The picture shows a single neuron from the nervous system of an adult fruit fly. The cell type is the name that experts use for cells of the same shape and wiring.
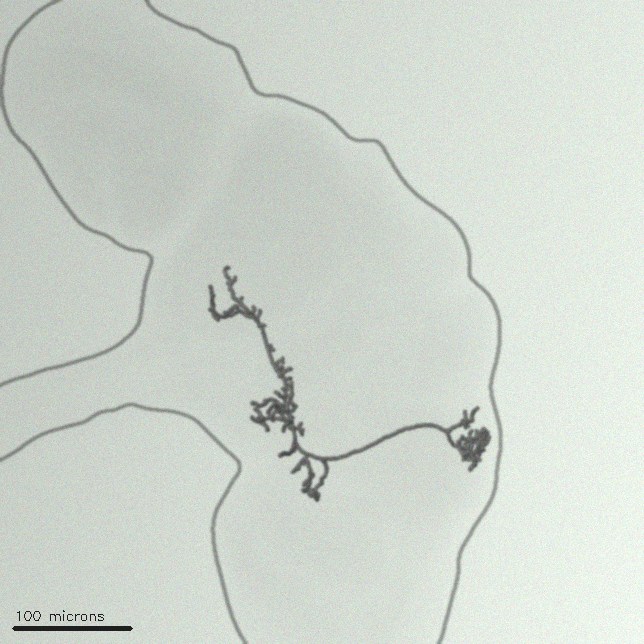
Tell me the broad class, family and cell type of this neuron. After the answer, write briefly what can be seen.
This is a central-brain intrinsic neuron. The family is hemilineage DL1_ventral. Its cell type is AOTU050. It lies in the brain. By the scale bar it is about 250 microns wide in this view.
